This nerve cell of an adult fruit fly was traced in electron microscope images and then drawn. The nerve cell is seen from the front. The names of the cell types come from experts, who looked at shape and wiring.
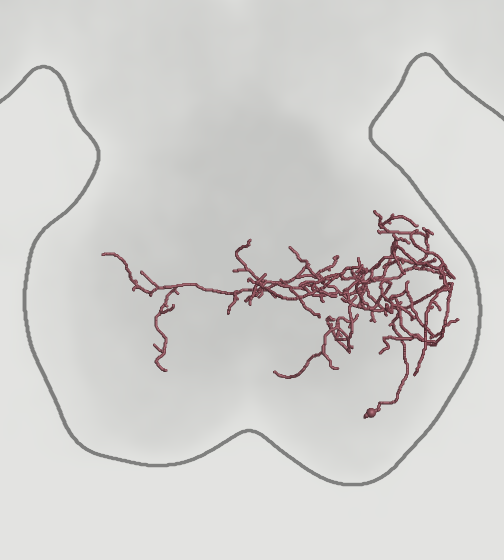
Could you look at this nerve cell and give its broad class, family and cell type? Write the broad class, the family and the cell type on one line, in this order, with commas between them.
nerve-cord intrinsic neuron, hemilineage 04B, IN04B024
